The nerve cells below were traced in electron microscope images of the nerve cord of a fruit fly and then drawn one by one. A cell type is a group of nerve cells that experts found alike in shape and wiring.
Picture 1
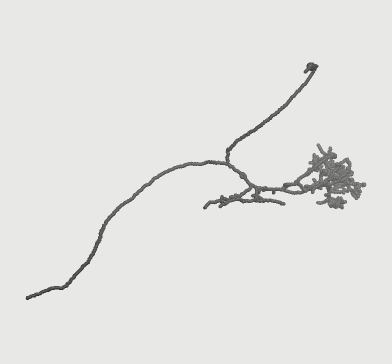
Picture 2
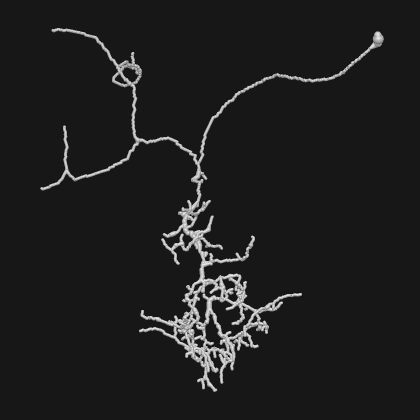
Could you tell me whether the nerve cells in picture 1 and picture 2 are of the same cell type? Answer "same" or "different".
different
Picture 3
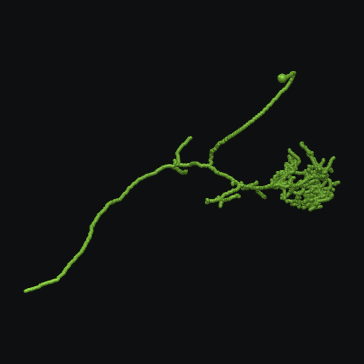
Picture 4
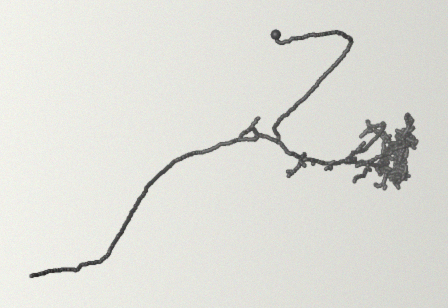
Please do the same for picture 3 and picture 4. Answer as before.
different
